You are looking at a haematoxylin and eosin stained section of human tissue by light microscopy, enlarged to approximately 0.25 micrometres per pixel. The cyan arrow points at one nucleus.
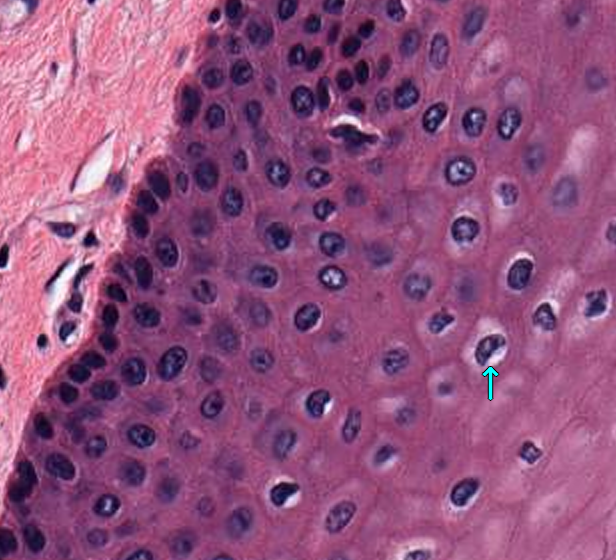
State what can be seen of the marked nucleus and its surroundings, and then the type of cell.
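The nucleus is oval and darkly stained, lying roughly in the middle of the cell. The cytoplasm is pink, plentiful and smooth, with only faint borders against neighbouring cells. Type of cell: squamous epithelial cell.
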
